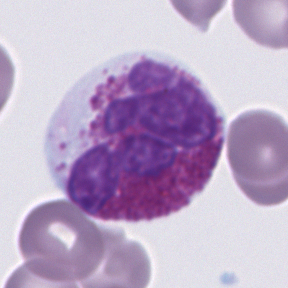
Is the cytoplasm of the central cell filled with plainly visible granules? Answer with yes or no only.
Yes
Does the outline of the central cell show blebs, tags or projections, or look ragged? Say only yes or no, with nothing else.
No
